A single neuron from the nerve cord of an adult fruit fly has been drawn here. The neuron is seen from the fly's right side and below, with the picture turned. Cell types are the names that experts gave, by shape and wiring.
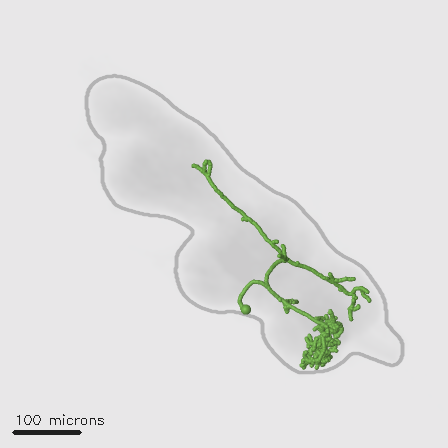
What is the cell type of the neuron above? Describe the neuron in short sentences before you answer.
From top to bottom in the picture it spans about 300 microns. As drawn here it is about as wide as it is tall. It is a nerve-cord intrinsic neuron. It is of cell type IN08B042.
